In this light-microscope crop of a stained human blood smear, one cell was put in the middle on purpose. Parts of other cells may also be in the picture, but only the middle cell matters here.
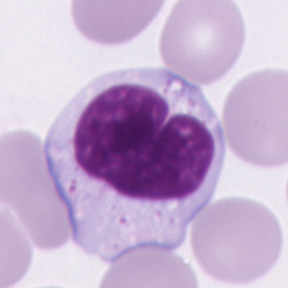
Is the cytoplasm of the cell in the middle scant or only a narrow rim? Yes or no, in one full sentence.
No, the nucleus is surrounded by broad cytoplasm.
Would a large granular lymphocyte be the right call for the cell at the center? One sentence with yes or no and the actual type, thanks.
Yes, the cell shown at the crop's centre is a large granular lymphocyte.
